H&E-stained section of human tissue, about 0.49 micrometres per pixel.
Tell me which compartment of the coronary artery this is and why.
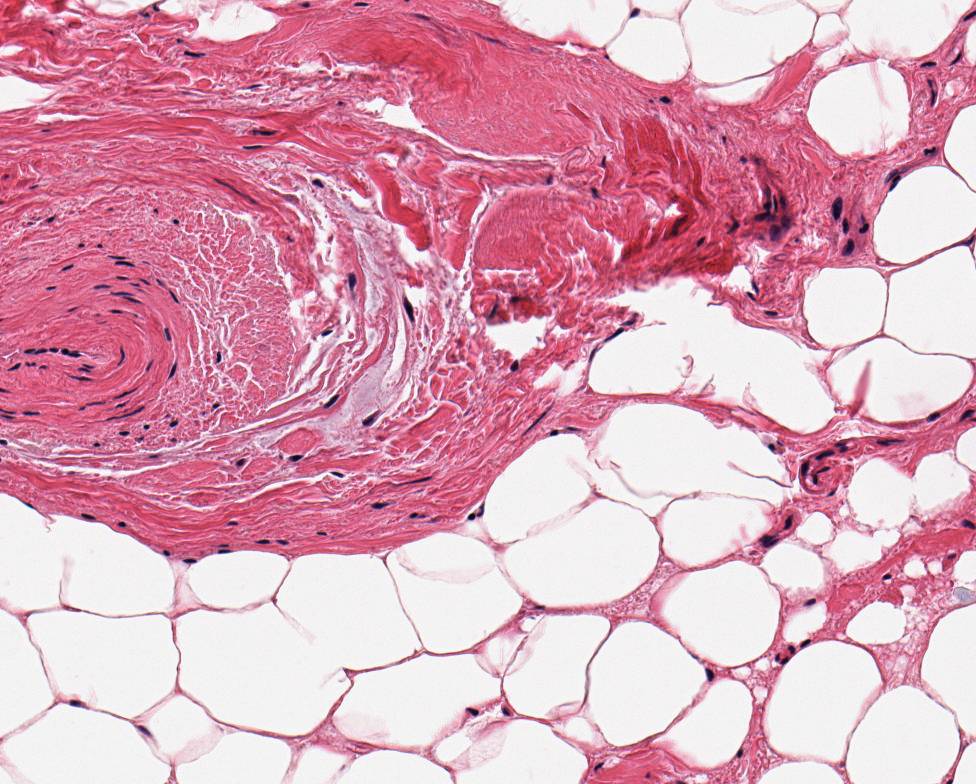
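What you are looking at here is fat. Notice the large clear empty spaces with thin pink membranes filling the lower half and right side; those are mature adipocytes, and their few nuclei are flattened and pressed against the cell edge.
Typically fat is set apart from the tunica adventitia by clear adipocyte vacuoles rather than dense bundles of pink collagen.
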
